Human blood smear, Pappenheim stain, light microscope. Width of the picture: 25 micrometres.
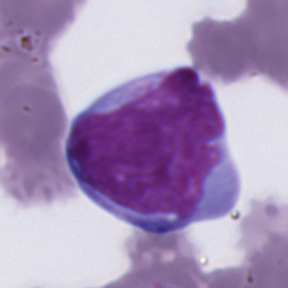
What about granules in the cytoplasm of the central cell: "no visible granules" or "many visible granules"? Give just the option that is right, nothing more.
No visible granules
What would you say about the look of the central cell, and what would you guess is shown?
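First, the nucleus: its border is irregular and notched along the upper right side. Next, the chromatin is finely stippled and evenly spread, with no coarse dark clumps. Then the cytoplasm: pale blue, forming a crescent that is widest at the lower right. The cell measures about 15 micrometres across and the nucleus about 14 micrometres, filling about 70% of the cell's area. Last, the name: this is a myeloblast.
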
